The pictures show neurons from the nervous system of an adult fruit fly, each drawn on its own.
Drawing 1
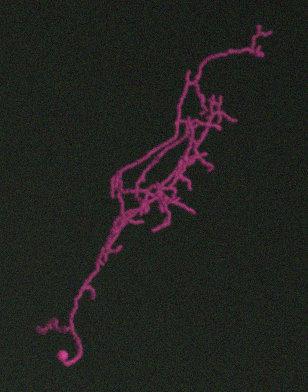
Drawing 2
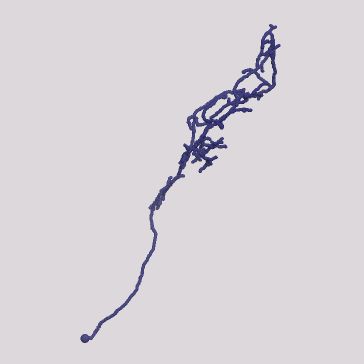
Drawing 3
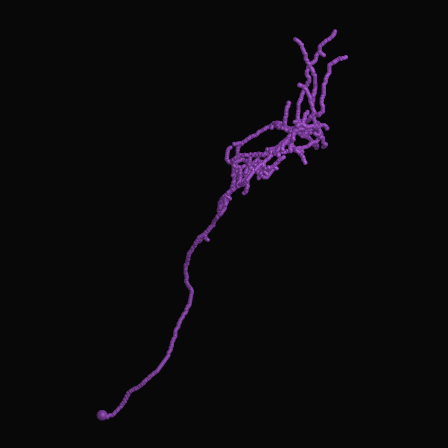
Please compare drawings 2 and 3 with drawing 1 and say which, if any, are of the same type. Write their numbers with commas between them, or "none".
2, 3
